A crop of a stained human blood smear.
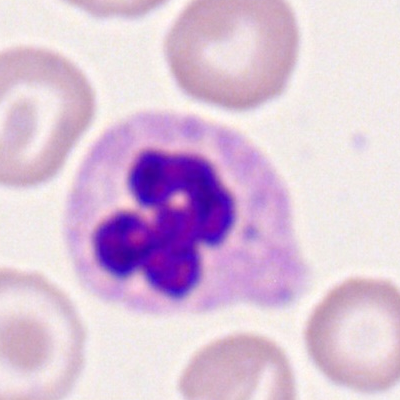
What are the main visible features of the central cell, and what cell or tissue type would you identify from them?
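Dense, dark purple nuclear chromatin in this one, inside a roughly round outline. Plenty of pale pinkish-lilac cytoplasm, and the granules in it are fine and faint. It's a segmented neutrophil.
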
